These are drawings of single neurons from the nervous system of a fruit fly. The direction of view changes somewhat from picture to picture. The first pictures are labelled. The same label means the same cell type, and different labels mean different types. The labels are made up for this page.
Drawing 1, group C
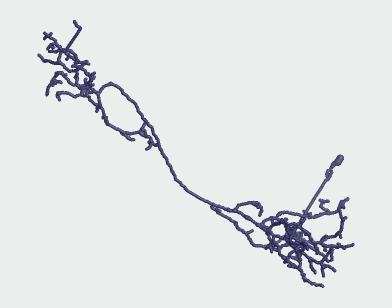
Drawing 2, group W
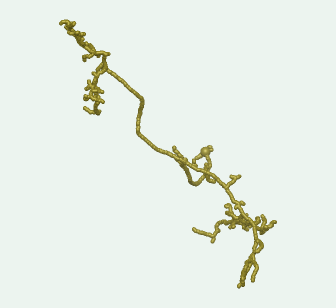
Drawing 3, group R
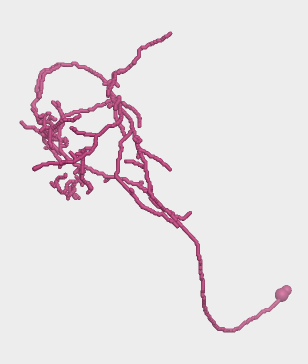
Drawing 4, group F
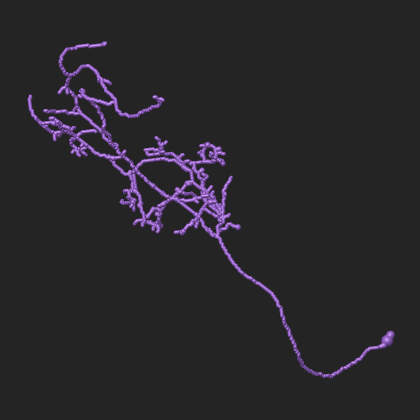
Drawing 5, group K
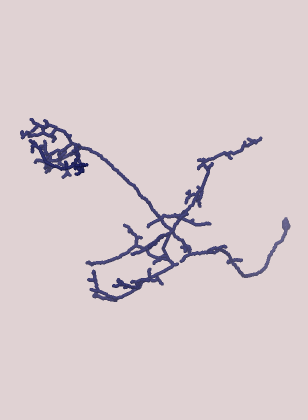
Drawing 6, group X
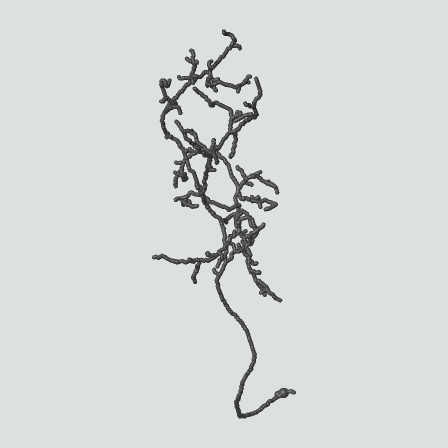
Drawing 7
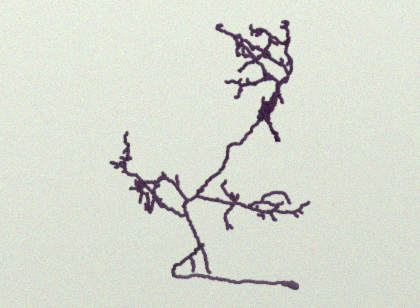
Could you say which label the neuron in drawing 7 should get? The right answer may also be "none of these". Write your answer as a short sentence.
It belongs to group K.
